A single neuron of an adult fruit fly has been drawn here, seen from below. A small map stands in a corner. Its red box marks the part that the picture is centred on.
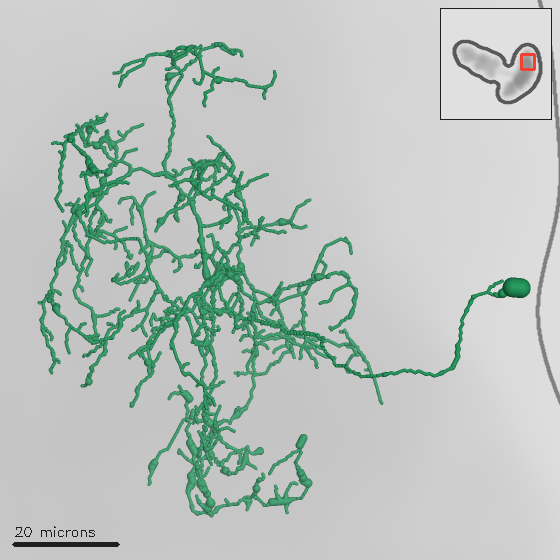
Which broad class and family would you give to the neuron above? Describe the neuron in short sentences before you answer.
It lies in the brain. From left to right in the picture it spans about 95 microns. The picture shows more than a hundred branch ends. It is a central-brain intrinsic neuron. Its family is hemilineage LHa1.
